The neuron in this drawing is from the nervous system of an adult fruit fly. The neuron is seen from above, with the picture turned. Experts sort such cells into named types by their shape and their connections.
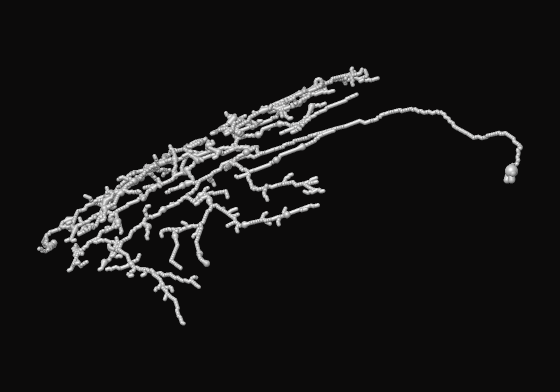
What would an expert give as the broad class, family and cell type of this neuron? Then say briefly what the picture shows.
It is an optic-lobe intrinsic neuron. Its family is Cm. It is of cell type Cm21. The cell body is on the right of the picture. Dozens of branch ends can be seen.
